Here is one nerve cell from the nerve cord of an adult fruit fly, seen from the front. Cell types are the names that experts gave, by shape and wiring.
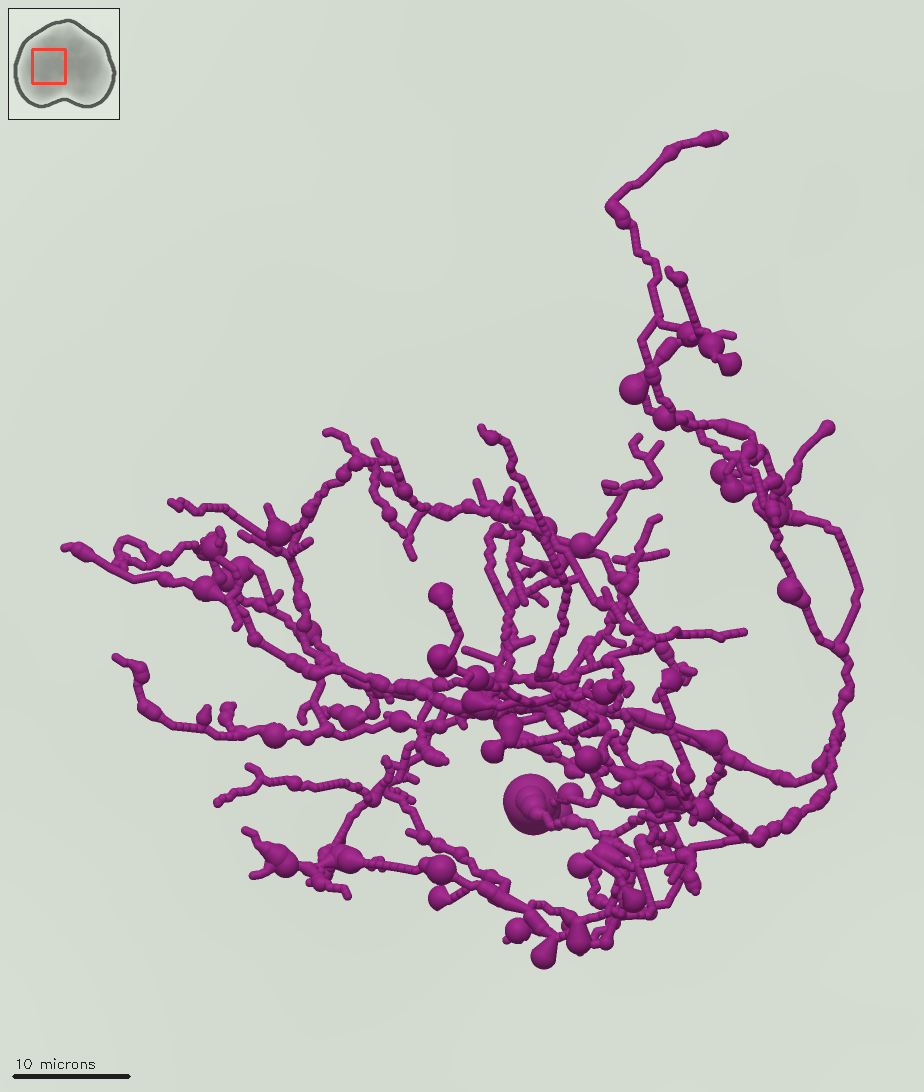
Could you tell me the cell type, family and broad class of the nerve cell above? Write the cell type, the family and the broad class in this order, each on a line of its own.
IN01B062
hemilineage 01B
nerve-cord intrinsic neuron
